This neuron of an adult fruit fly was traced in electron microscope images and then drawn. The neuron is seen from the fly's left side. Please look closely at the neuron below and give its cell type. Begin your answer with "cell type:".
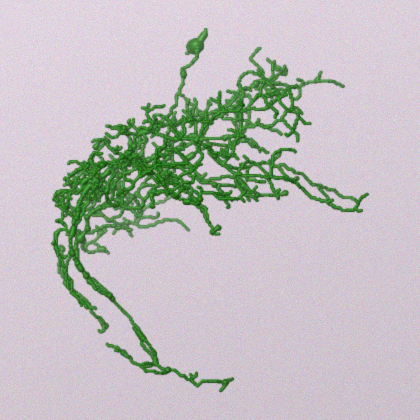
cell type: SMP053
